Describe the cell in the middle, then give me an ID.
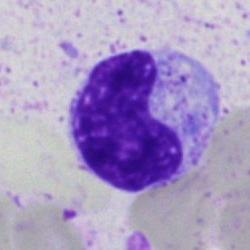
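The outline of the cell is roughly round and smooth. Its nucleus is kidney-shaped, with the indentation facing the upper right; it fills most of the cell and lies towards the left side. No nucleoli are visible. Answer: metamyelocyte.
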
